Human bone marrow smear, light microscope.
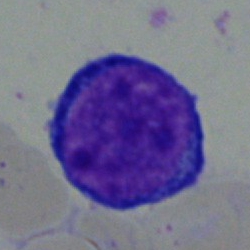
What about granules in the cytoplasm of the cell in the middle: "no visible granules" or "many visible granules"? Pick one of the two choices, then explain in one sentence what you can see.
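No visible granules. No granules are visible in the cytoplasm.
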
